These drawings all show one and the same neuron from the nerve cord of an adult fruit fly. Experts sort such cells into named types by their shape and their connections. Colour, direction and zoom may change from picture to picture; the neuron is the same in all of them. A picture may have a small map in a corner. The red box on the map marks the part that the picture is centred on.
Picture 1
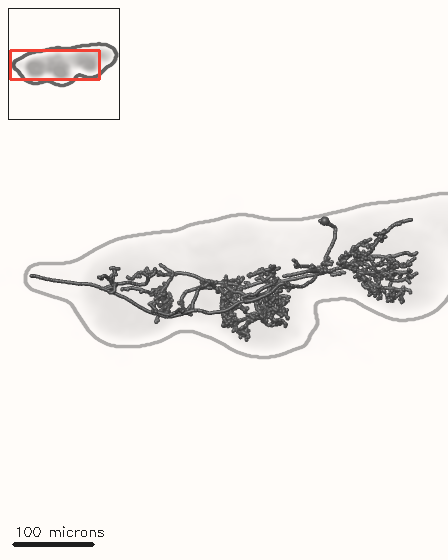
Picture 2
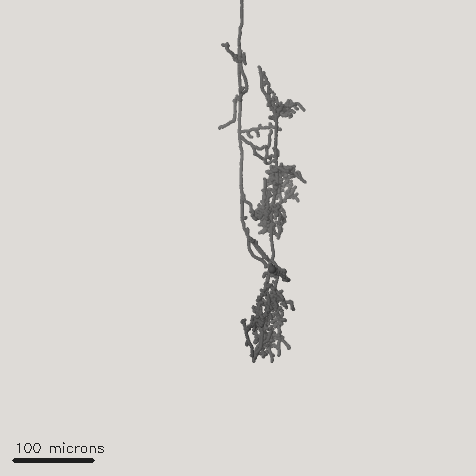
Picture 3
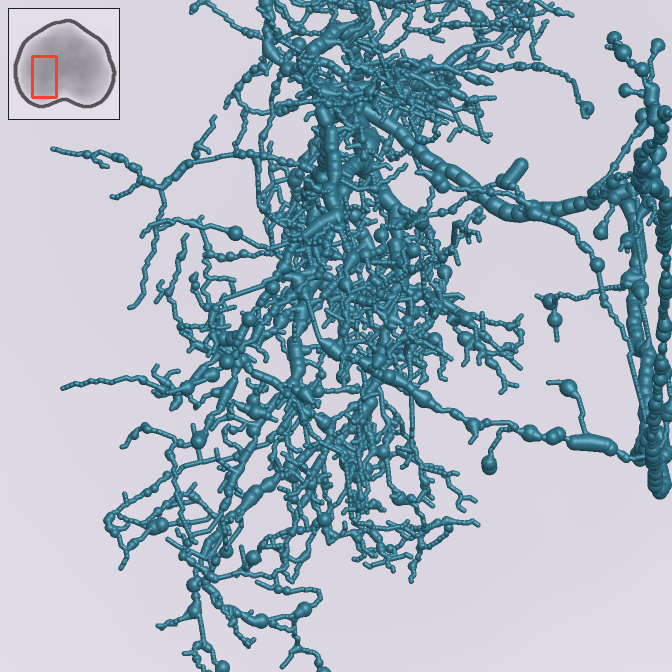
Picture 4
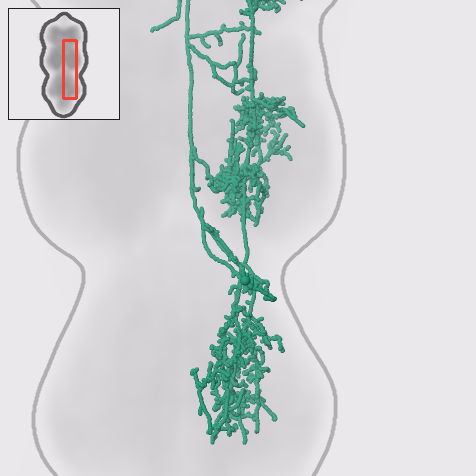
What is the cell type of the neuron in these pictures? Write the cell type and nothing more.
AN17A012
